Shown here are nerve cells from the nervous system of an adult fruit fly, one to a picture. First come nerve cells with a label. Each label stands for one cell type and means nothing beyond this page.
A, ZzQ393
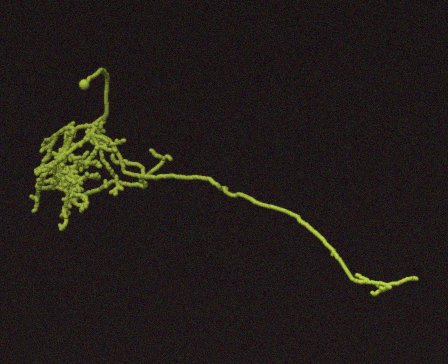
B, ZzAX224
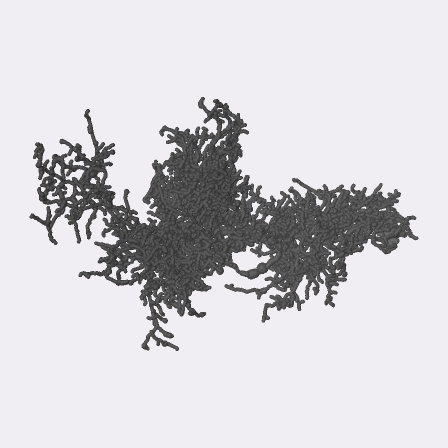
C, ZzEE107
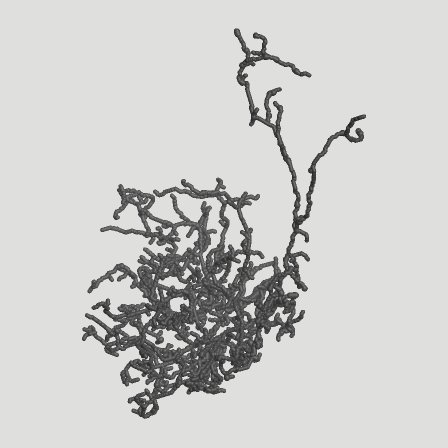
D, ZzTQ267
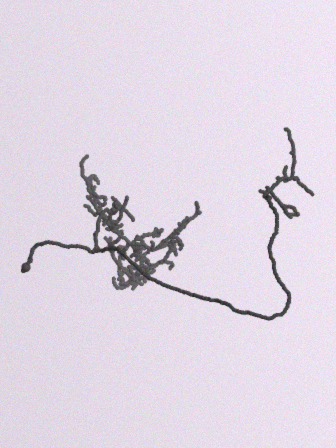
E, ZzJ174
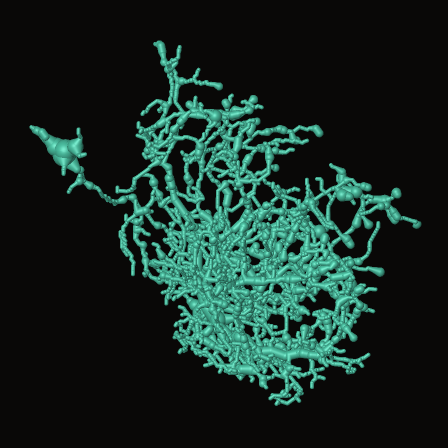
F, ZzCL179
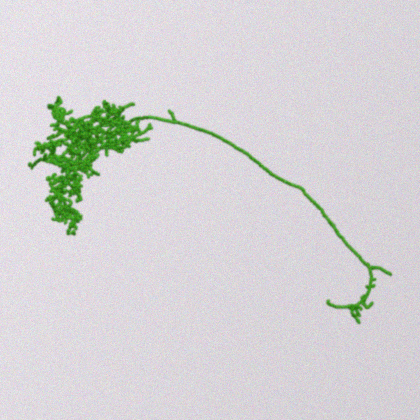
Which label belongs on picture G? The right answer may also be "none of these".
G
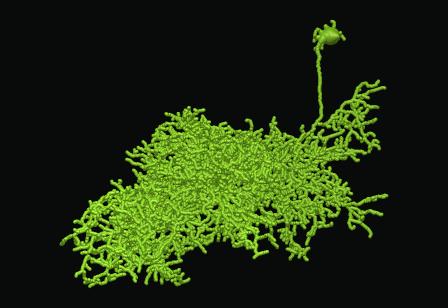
ZzAX224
